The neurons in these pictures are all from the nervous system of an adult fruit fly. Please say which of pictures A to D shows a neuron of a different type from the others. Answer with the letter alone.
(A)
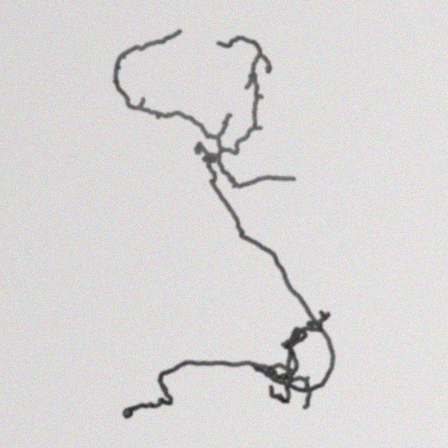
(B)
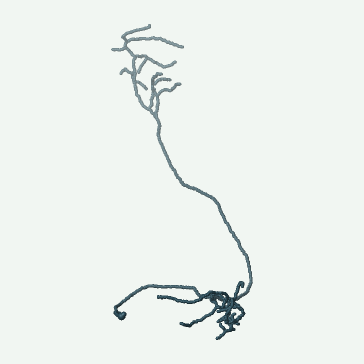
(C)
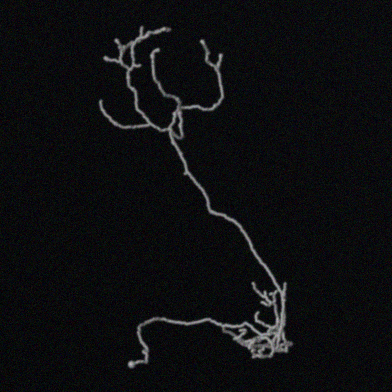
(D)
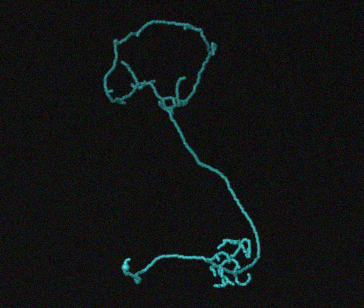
B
